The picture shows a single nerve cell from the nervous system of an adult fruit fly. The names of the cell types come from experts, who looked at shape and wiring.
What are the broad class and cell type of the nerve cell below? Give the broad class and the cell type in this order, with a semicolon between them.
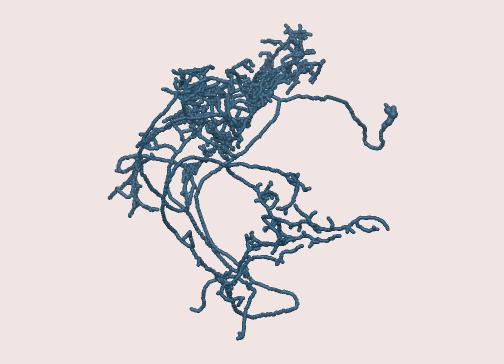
central-brain intrinsic neuron; CRE076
